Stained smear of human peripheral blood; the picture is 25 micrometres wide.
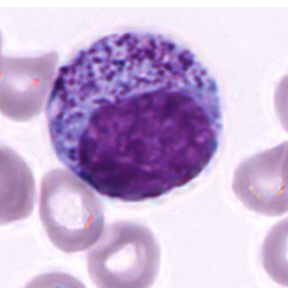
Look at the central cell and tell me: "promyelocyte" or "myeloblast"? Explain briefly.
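It's a promyelocyte. What settles it is the granules: coarse dark purple ones are scattered through the pale bluish-grey cytoplasm, most crowded in the upper part of the cell.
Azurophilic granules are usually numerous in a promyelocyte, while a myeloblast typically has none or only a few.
The cell is about 15 micrometres across.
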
